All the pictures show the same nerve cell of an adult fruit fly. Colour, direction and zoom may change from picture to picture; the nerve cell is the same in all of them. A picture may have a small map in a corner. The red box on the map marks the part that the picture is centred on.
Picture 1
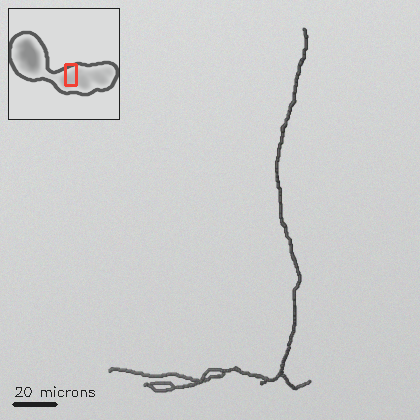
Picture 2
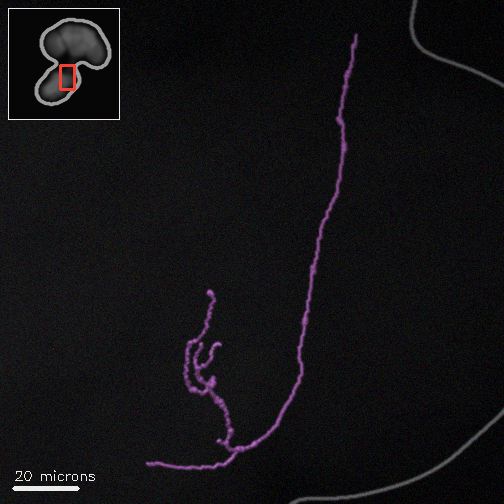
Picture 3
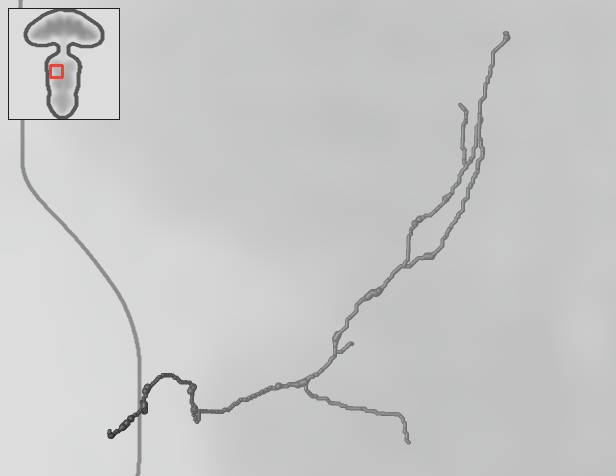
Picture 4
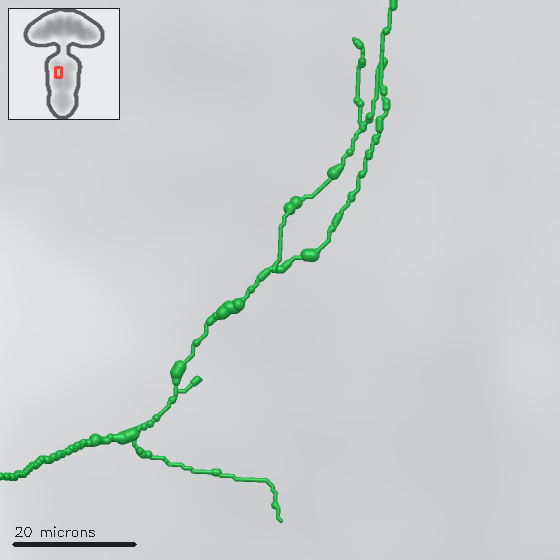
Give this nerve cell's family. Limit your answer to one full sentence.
The nerve cell is sorted into family class mechanosensory tactile.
